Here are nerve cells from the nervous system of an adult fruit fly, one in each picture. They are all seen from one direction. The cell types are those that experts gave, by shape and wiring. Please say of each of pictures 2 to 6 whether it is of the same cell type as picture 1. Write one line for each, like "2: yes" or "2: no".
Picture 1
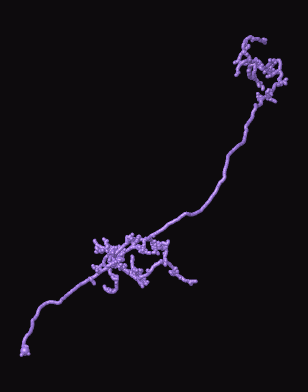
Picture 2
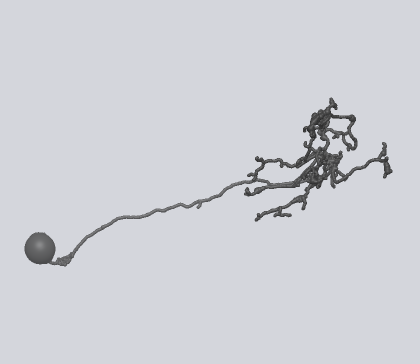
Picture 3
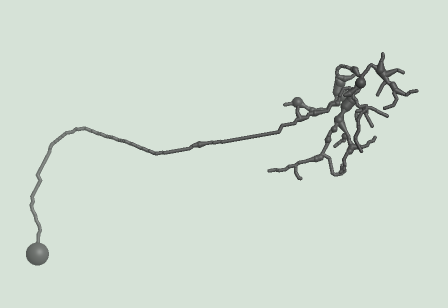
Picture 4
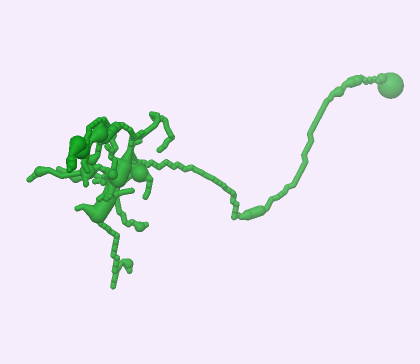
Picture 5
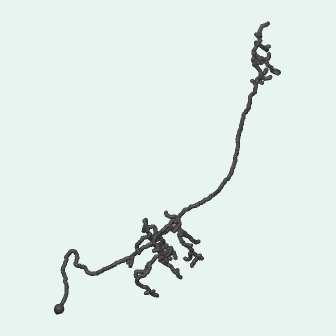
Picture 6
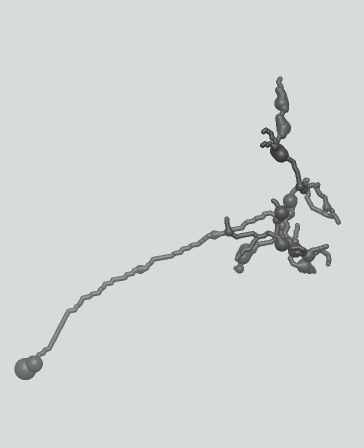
2: no
3: no
4: no
5: yes
6: no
